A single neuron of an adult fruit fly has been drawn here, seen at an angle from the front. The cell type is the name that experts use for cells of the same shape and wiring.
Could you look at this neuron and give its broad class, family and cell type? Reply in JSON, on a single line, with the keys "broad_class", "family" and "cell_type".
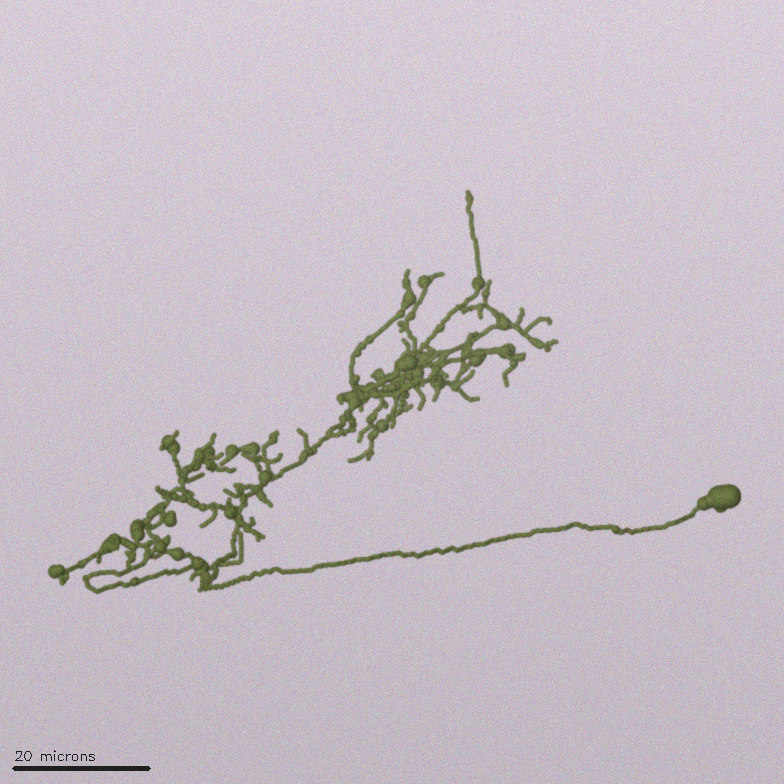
{"broad_class": "nerve-cord intrinsic neuron", "family": "hemilineage 09A", "cell_type": "IN09A060"}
